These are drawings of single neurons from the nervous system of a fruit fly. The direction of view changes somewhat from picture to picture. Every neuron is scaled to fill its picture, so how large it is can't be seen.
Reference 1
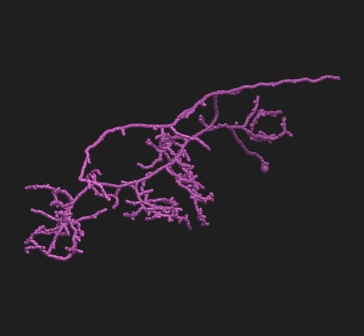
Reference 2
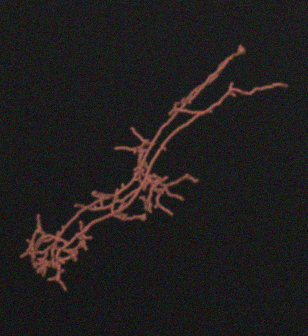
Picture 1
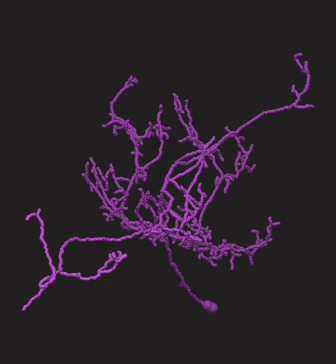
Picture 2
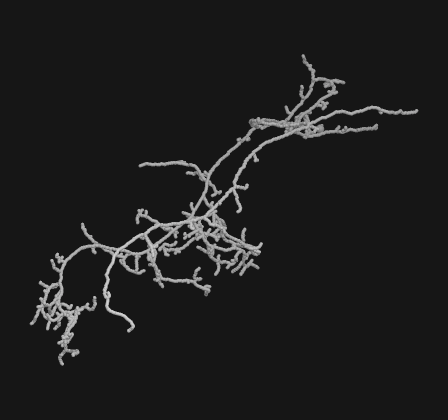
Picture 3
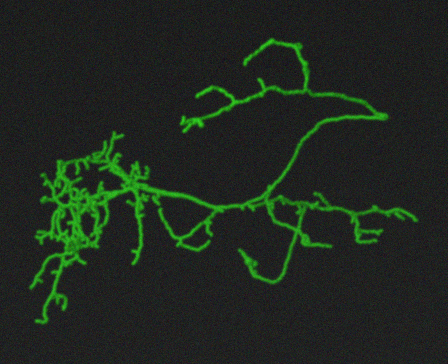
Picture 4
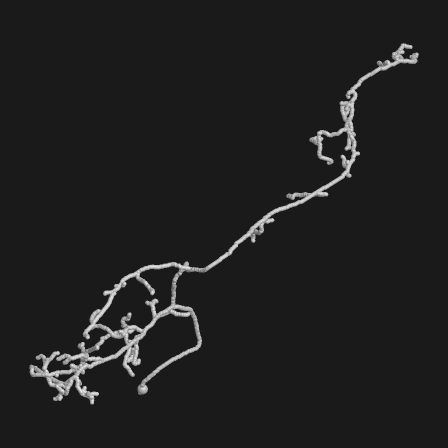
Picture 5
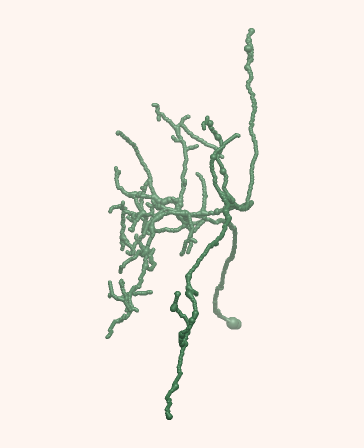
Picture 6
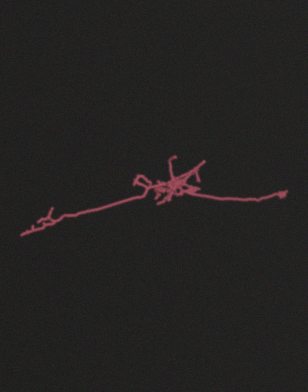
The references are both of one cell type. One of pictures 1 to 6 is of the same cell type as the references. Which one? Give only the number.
2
